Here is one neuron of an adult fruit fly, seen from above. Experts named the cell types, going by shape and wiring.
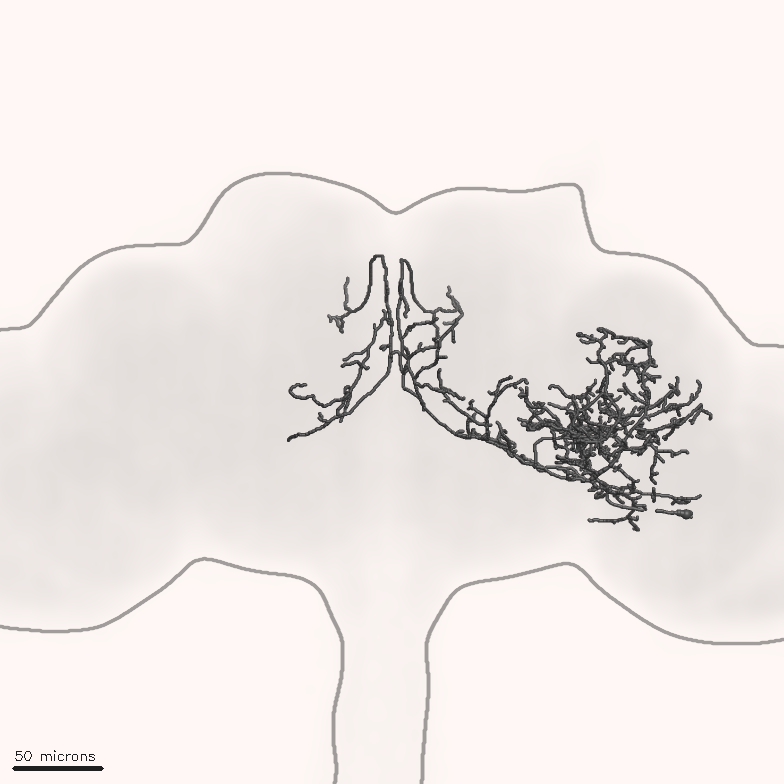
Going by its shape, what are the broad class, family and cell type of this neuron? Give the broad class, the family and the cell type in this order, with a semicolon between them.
central-brain intrinsic neuron; LHPV; LHPV5i1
